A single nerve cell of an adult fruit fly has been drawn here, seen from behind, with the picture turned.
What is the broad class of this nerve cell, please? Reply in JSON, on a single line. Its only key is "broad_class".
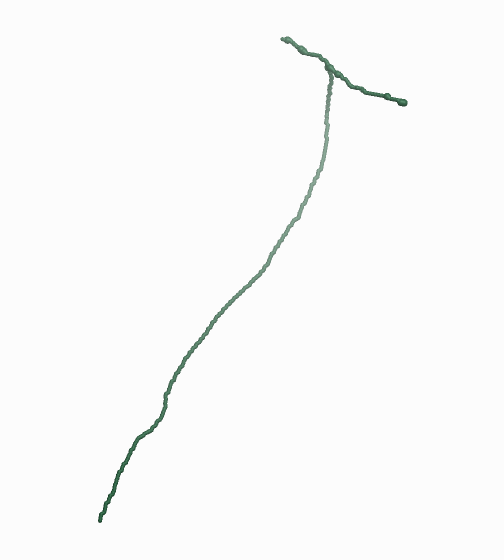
{"broad_class": "optic-lobe intrinsic neuron"}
